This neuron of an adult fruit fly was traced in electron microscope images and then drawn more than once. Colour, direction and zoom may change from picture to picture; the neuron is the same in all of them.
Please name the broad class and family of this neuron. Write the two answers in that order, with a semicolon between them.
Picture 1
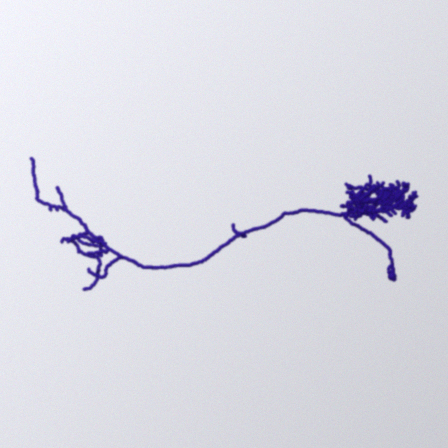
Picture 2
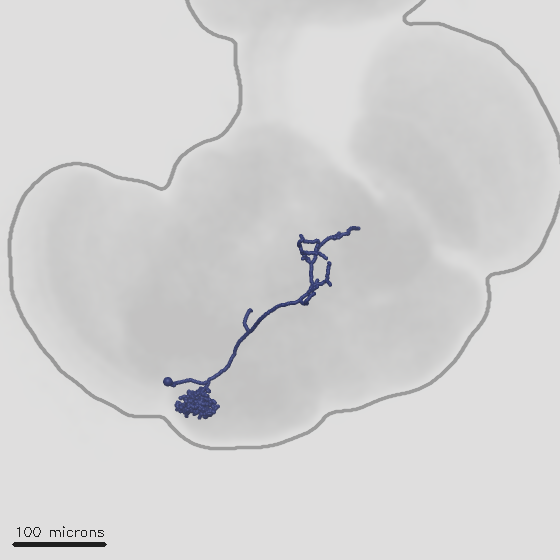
central-brain intrinsic neuron; hemilineage AOTUv4_dorsal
